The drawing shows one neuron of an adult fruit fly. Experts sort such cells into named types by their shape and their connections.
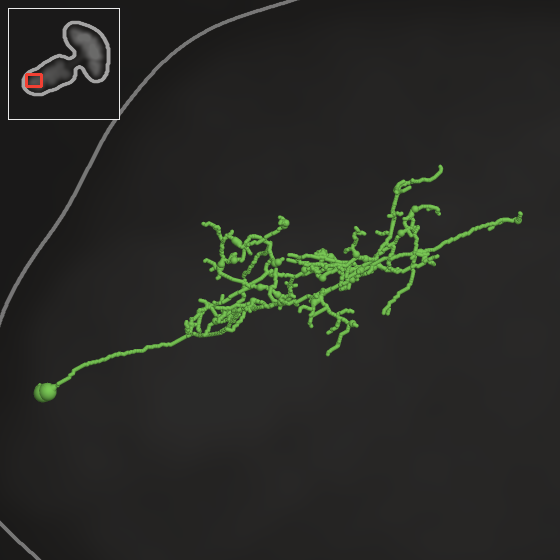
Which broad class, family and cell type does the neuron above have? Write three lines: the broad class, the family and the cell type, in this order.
nerve-cord intrinsic neuron
hemilineage 20A.22A
IN20A.22A081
